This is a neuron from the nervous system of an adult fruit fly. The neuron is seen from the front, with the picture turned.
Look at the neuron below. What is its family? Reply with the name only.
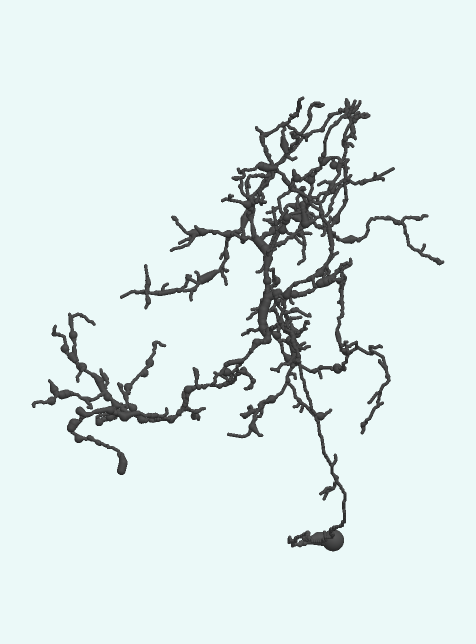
hemilineage 21A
